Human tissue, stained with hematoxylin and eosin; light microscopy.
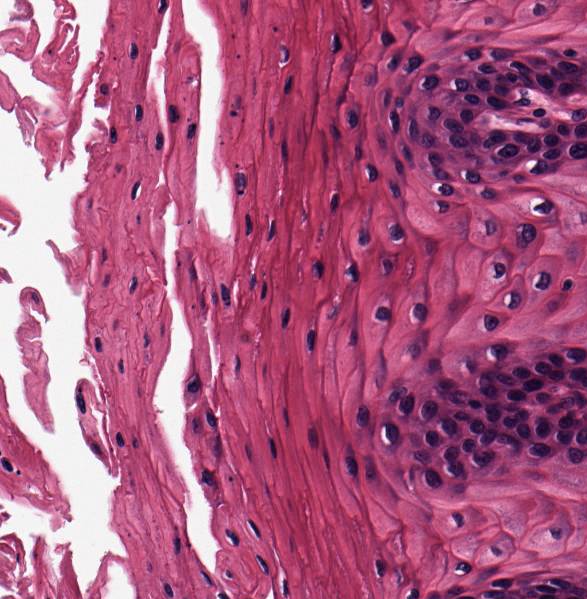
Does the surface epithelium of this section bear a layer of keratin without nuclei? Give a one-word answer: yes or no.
No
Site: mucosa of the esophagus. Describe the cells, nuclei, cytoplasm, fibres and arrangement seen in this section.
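Start in the right-centre, where the cells are polygonal, with pink cytoplasm and distinct cell borders. Many nuclei in the right half are surrounded by small clear halos. Now move to the left half: there the cells are flattened and elongated, running roughly top to bottom. These flattened cells keep dark, elongated nuclei right up to the left edge.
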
